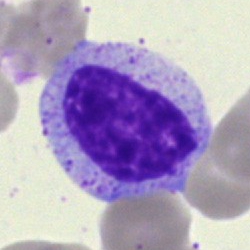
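Myelocyte. Its outline is round to slightly oval, with a smooth edge. Looking at the nucleus, I find no distinct nucleolus. Nor are there any vacuoles in the cytoplasm. Pale red cells lie against it on the right side and below.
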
